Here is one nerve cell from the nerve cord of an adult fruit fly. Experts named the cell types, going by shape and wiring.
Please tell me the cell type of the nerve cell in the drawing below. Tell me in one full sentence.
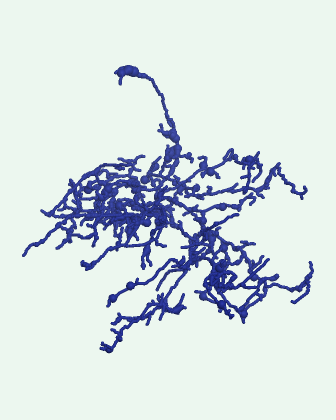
What this nerve cell is, by cell type, is INXXX416.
